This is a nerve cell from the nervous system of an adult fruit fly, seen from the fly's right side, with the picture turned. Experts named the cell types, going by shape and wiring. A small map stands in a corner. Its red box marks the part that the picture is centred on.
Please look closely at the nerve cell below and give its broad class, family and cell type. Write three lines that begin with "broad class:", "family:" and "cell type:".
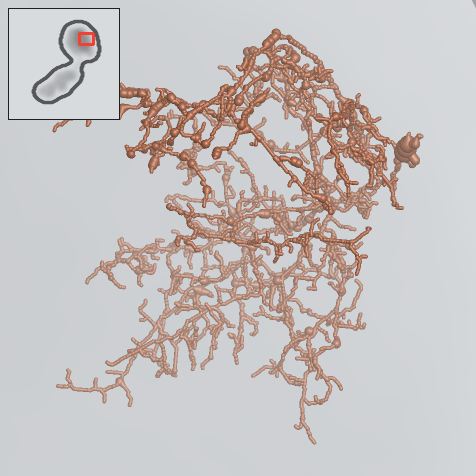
broad class: central-brain intrinsic neuron
family: hemilineage VLPa1_lateral
cell type: CB3684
